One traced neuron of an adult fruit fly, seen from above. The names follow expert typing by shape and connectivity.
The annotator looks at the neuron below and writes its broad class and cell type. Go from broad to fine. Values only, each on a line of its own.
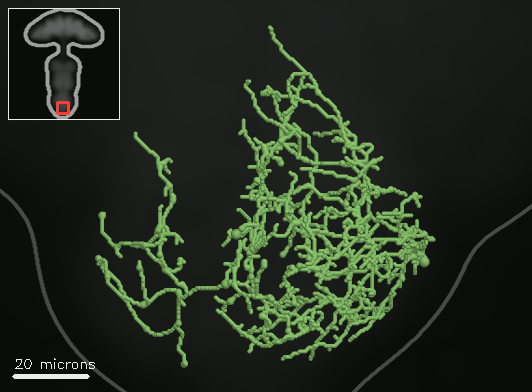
nerve-cord intrinsic neuron
INXXX275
